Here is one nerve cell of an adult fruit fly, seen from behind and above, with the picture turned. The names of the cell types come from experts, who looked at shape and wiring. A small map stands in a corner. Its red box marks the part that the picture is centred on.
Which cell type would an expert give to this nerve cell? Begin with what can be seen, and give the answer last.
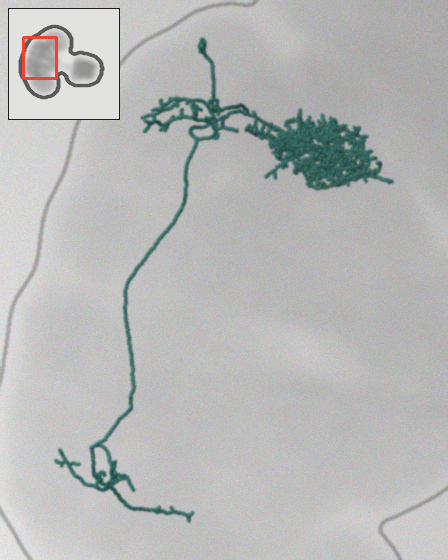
The cell body is at the top of the picture. Dozens of branch ends can be seen. This is a central-brain intrinsic neuron. The cell type is AVLP025.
